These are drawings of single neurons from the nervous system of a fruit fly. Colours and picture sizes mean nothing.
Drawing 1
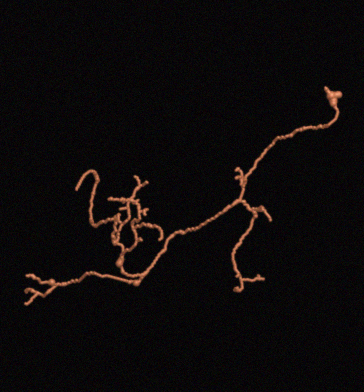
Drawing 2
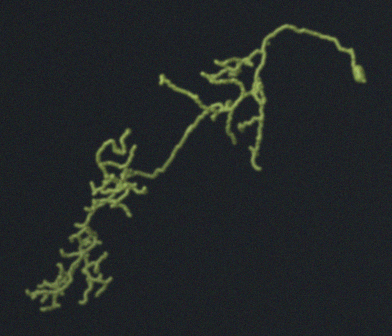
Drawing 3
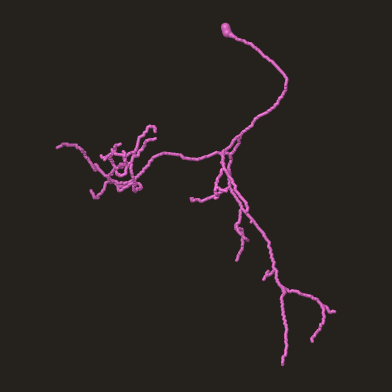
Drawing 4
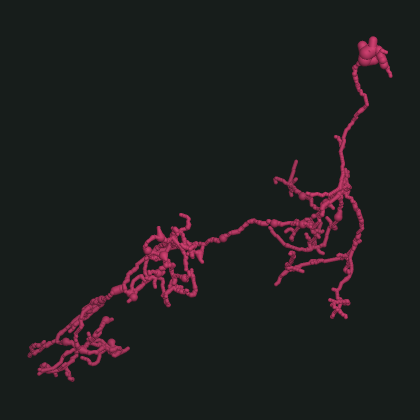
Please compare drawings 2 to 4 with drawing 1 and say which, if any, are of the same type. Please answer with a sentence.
Drawing 3 is of the same cell type.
